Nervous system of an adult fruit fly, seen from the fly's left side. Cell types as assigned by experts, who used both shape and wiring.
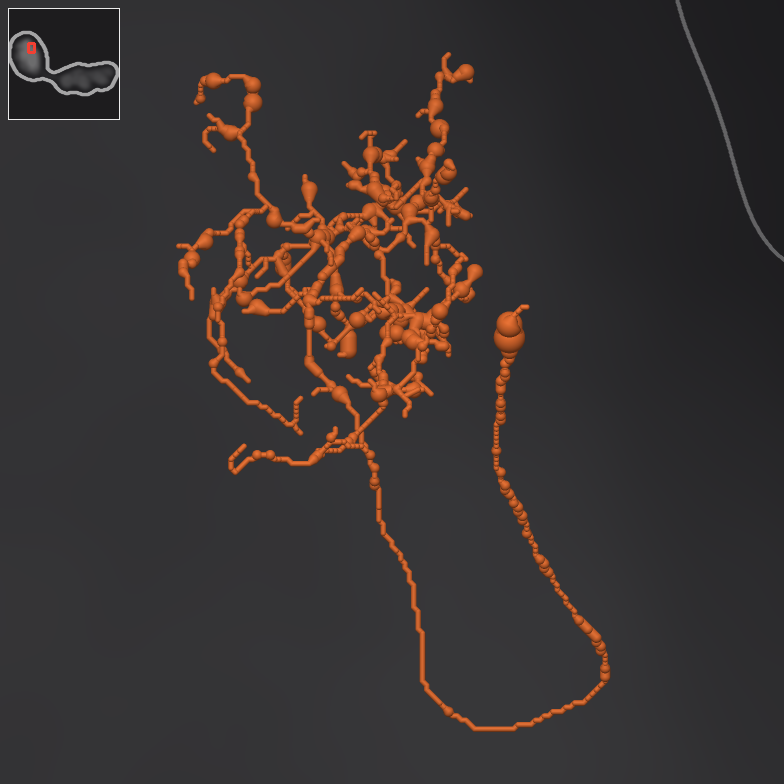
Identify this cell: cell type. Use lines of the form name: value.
cell type: LHPV2a2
